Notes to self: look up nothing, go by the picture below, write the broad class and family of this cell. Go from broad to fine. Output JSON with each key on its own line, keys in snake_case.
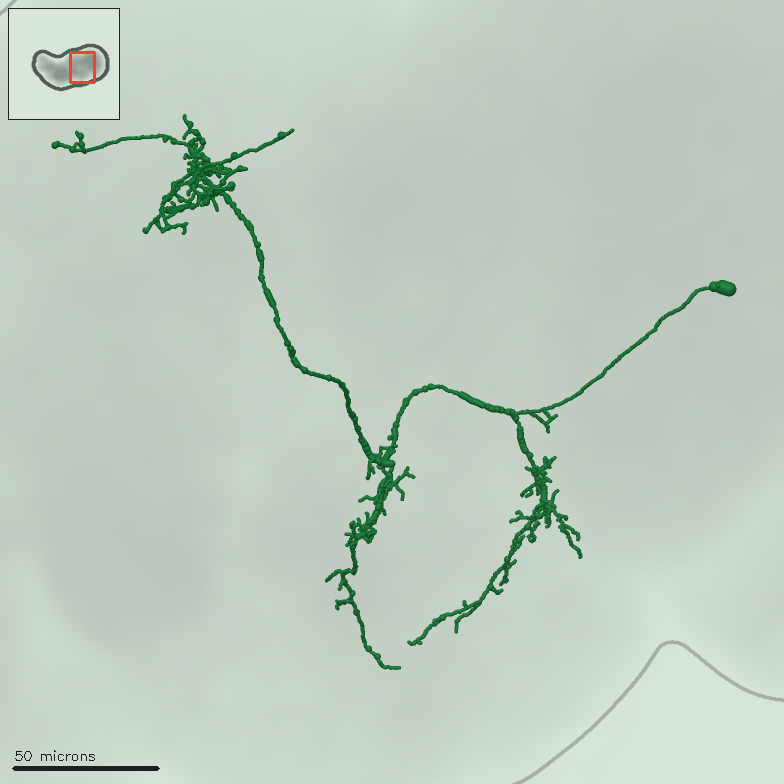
{
 "broad_class": "central-brain intrinsic neuron",
 "family": "hemilineage CREa1_ventral"
}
